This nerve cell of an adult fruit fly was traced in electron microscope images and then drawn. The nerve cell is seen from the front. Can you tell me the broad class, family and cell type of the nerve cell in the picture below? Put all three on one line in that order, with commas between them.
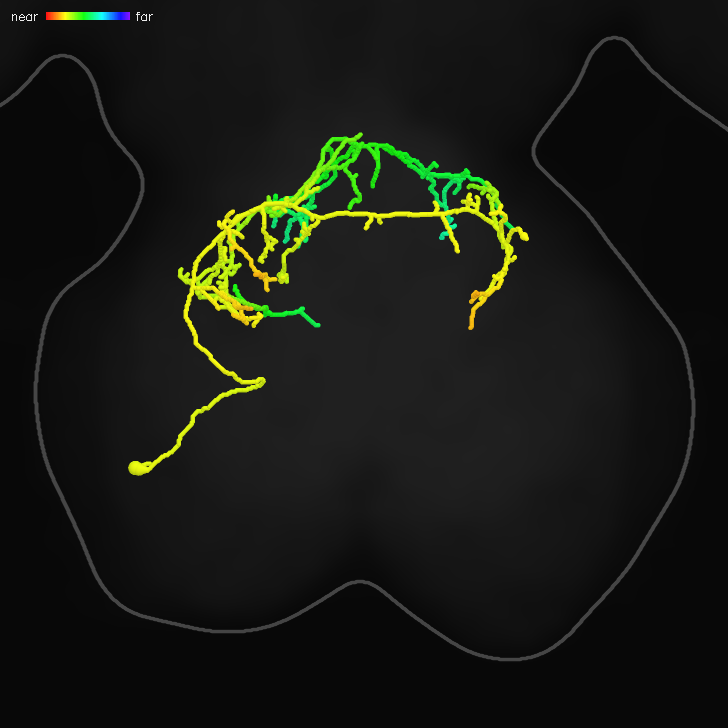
nerve-cord intrinsic neuron, hemilineage 12A, IN12A043_c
